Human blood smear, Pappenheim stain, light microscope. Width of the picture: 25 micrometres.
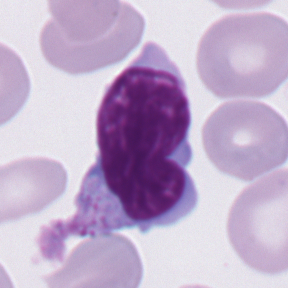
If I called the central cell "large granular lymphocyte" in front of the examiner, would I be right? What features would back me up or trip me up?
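Outline irregular, drawn out into a tapering tail at lower left. Cell about 18 by 11 micrometres; nucleus about 13 by 8 micrometres, filling about 70% of cell area. A notch on the right side splits the nucleus into a larger upper lobe and a smaller lower lobe; no nucleoli visible. Cytoplasm pale lilac-grey, without vacuoles, with fine pink-purple granules confined to its lower-left part.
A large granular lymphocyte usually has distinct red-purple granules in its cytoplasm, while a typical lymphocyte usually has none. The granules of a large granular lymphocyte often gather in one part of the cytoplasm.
The presence of granules here speaks for large granular lymphocyte and against typical lymphocyte, and their confinement to one region agrees. Verdict: large granular lymphocyte fits.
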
